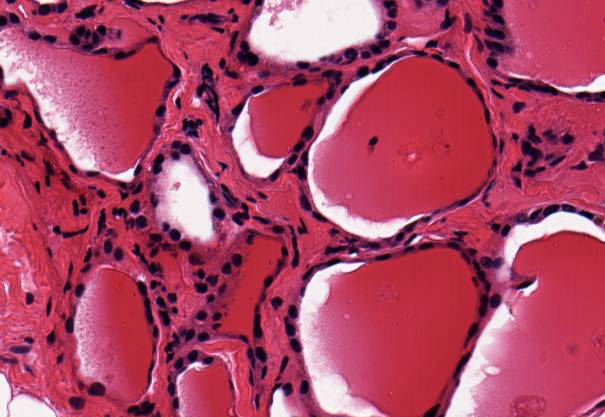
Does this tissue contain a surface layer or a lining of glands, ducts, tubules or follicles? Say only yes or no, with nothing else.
Yes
